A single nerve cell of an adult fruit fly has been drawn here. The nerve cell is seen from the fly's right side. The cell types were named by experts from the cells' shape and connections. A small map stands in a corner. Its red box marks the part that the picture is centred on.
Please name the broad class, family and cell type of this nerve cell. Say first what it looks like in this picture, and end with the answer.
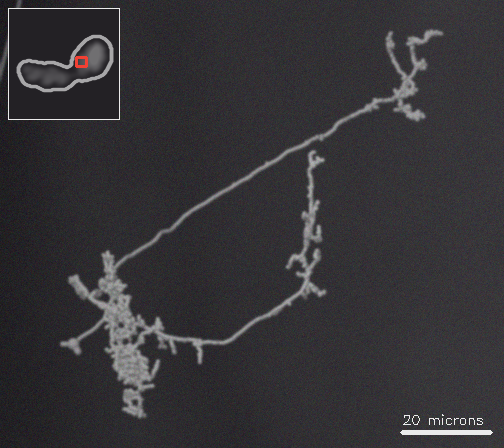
The cell body is at the lower left of the picture. From top to bottom in the picture it spans about 90 microns. The picture shows dozens of branch ends. Its broad class is visual projection neuron. The family is LLPC. The cell type is LLPC2.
